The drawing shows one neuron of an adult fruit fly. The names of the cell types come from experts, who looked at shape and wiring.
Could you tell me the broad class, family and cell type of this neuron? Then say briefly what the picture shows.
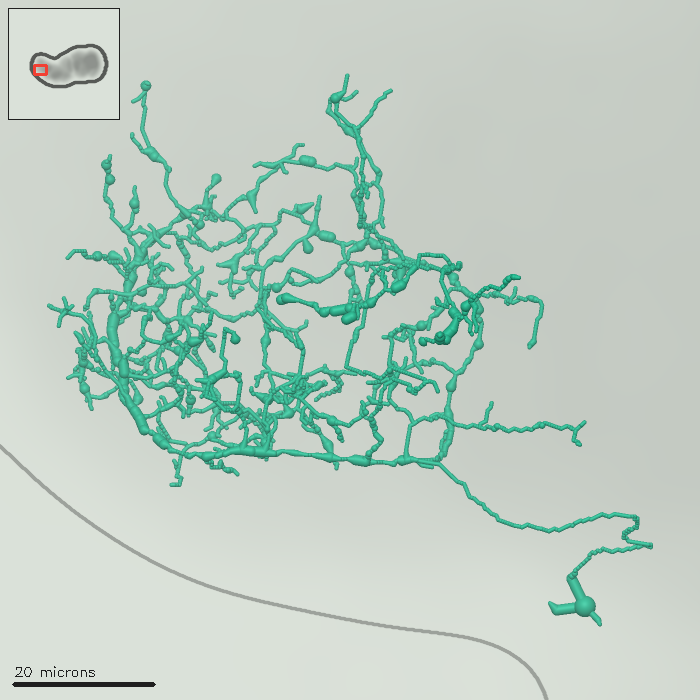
It is a nerve-cord intrinsic neuron. Its family is hemilineage 14A. It is of cell type IN14A024. Its cell body lies at the lower right of the picture. From left to right in the picture it spans about 85 microns.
